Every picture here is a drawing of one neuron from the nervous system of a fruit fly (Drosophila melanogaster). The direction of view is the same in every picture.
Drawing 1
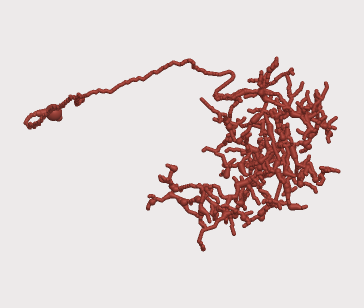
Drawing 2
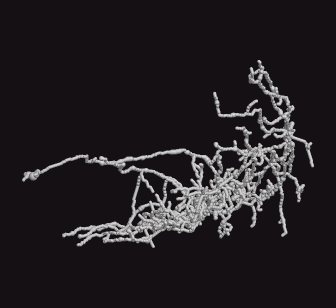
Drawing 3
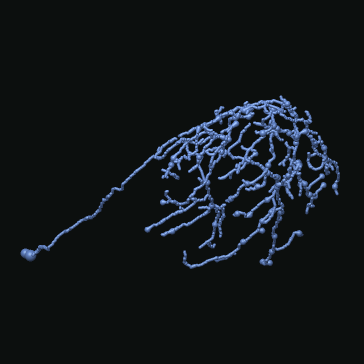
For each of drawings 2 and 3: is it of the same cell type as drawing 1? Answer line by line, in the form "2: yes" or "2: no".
2: no
3: no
